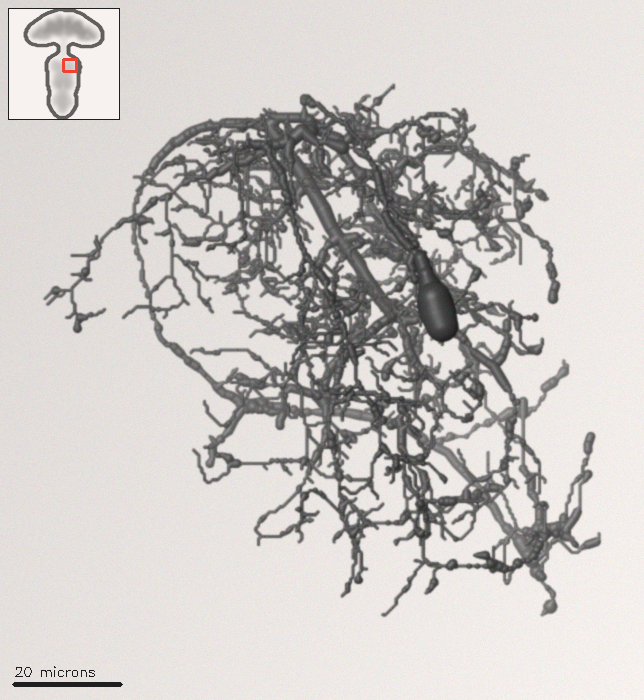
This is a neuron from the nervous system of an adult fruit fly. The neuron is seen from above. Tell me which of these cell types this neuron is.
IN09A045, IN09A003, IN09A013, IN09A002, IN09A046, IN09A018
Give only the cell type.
IN09A002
